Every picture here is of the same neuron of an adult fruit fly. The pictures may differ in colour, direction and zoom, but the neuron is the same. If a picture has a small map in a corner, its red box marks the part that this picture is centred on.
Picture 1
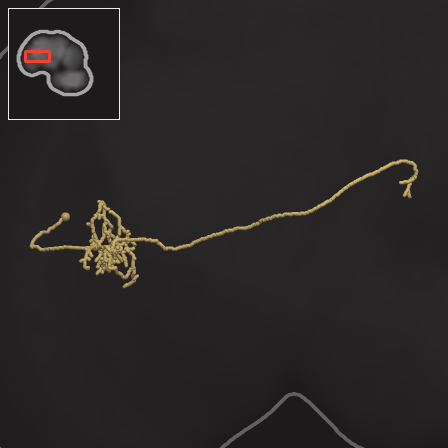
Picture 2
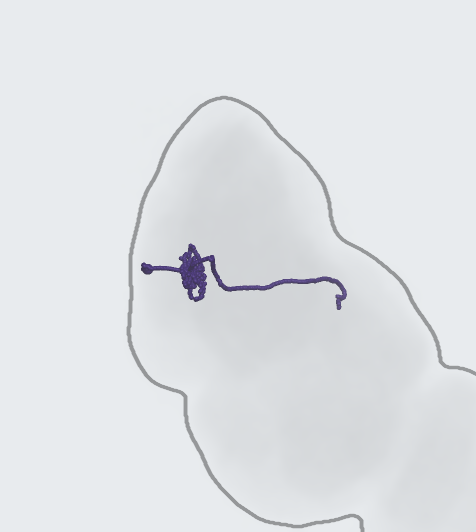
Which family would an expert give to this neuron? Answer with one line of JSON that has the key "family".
{"family": "MeVP"}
